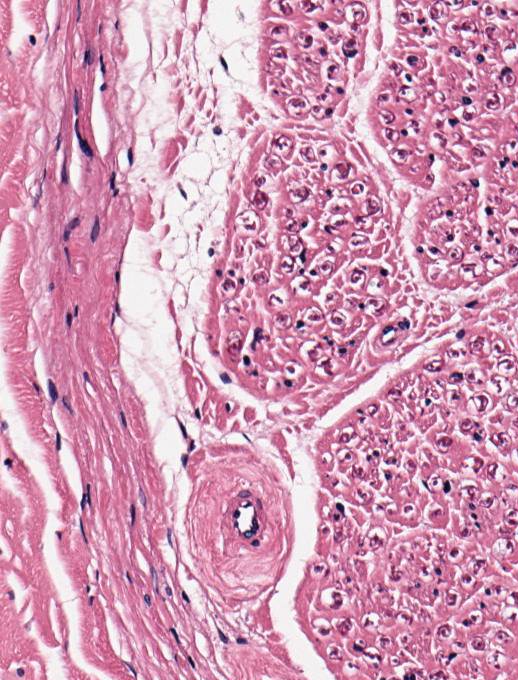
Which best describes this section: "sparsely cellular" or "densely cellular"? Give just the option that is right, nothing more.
Densely cellular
